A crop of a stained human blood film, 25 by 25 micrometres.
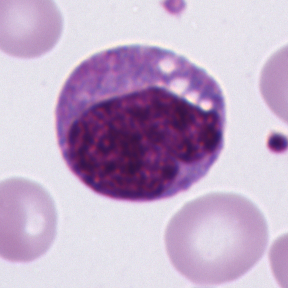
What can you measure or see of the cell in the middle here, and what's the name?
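Let me see: the cell measures about 15 micrometres across. Its nucleus, about 14 by 9 micrometres, sits toward the bottom and takes up roughly 60% of the cell's area, with a notch on its lower right side. Above it, the cytoplasm forms a broad, pale purplish-grey crescent holding fine pinkish-purple granules. A row of small clear vacuoles runs along the nucleus's upper right edge. So I'd call it a monocyte.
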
